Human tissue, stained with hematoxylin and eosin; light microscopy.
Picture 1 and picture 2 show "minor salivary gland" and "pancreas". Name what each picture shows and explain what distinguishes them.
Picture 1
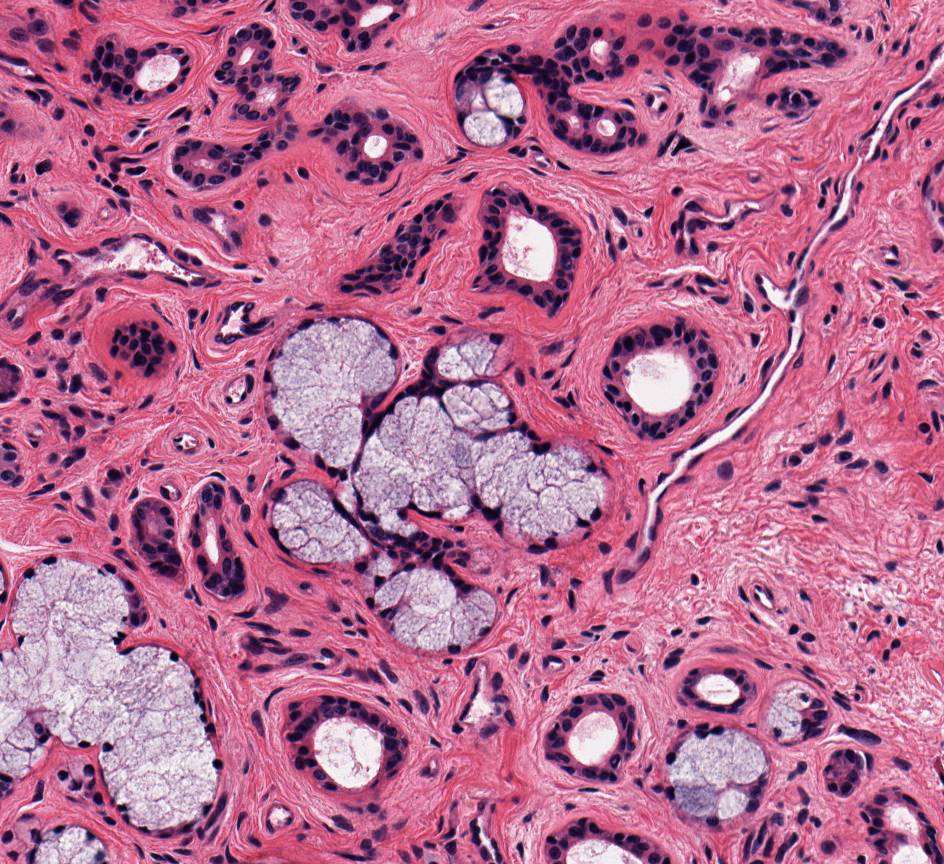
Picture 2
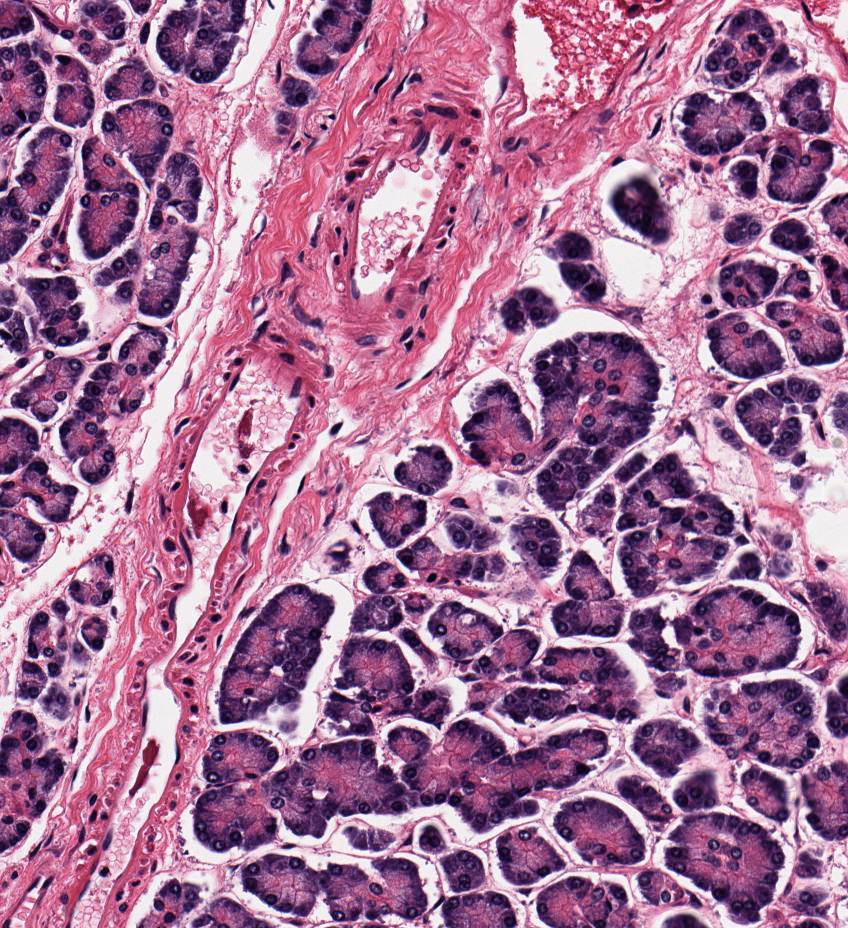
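Answer: minor salivary gland, picture 1; pancreas, picture 2. Picture 1: many small, separate epithelial units scattered through a dense pink fibrous stroma across the whole field. Central cluster of rounded units filled with pale grey, finely bubbly material; largest mass of it at the lower left edge. In the units with grey material, nuclei dark, flattened, pressed to the outer rim. Picture 2: closely packed glandular units in the right and lower parts and along the left edge, divided by a connective tissue band running diagonally from top centre to lower left. Secretory units small rounded acini of pyramidal cells around narrow, barely visible central lumens. Band of wavy pink collagen fibres with scattered elongated dark nuclei, carrying thin-walled vessels with red blood cells.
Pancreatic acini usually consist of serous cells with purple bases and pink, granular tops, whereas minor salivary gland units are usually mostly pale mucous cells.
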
